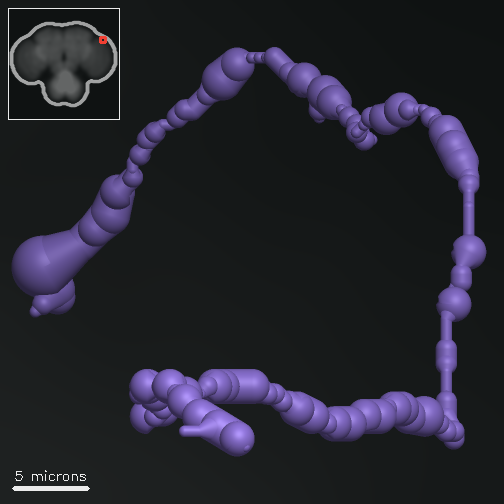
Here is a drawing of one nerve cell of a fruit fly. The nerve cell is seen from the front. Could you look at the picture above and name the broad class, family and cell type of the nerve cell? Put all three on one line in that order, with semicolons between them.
photoreceptor or other optic-lobe sensory neuron; class visual; R8d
